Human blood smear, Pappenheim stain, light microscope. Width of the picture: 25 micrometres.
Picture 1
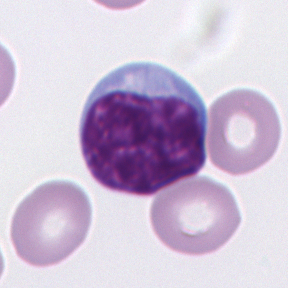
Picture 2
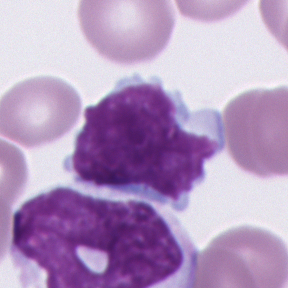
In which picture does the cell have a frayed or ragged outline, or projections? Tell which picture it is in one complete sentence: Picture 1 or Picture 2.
There is a cell with a ragged or frayed outline, or projections, blebs or tags, in Picture 2.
